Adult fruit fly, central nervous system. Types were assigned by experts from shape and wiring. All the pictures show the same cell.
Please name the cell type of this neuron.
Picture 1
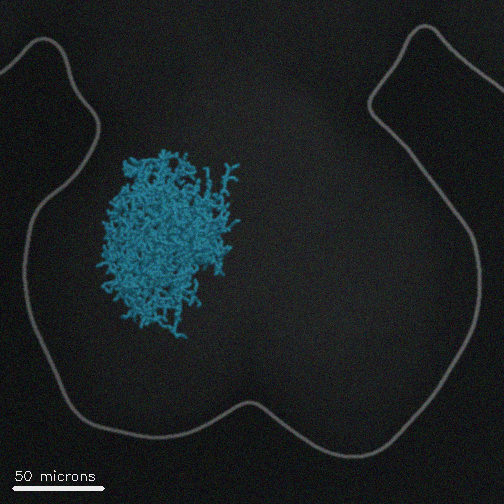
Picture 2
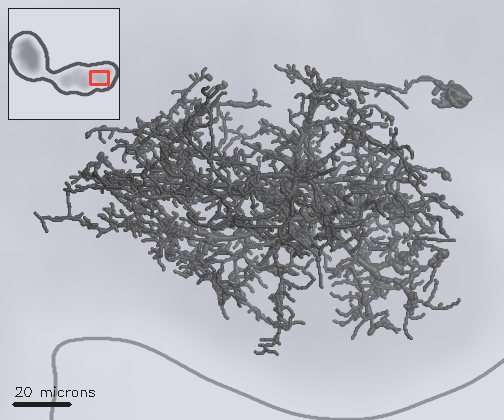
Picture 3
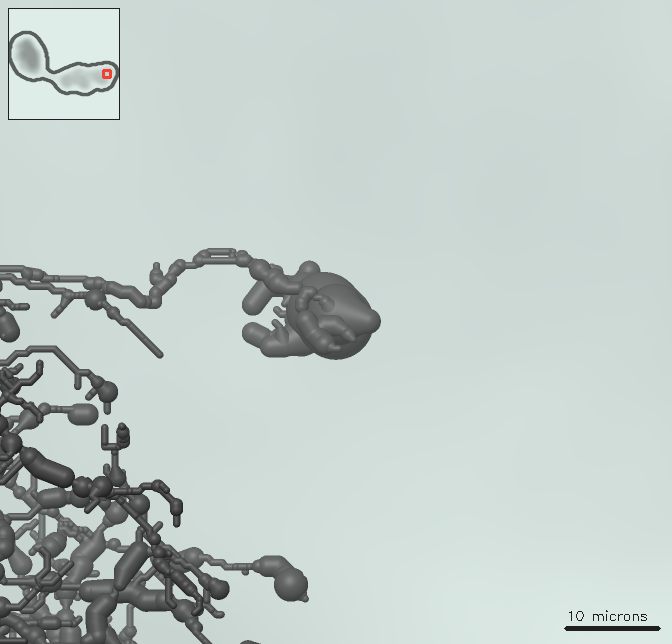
IN19A005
